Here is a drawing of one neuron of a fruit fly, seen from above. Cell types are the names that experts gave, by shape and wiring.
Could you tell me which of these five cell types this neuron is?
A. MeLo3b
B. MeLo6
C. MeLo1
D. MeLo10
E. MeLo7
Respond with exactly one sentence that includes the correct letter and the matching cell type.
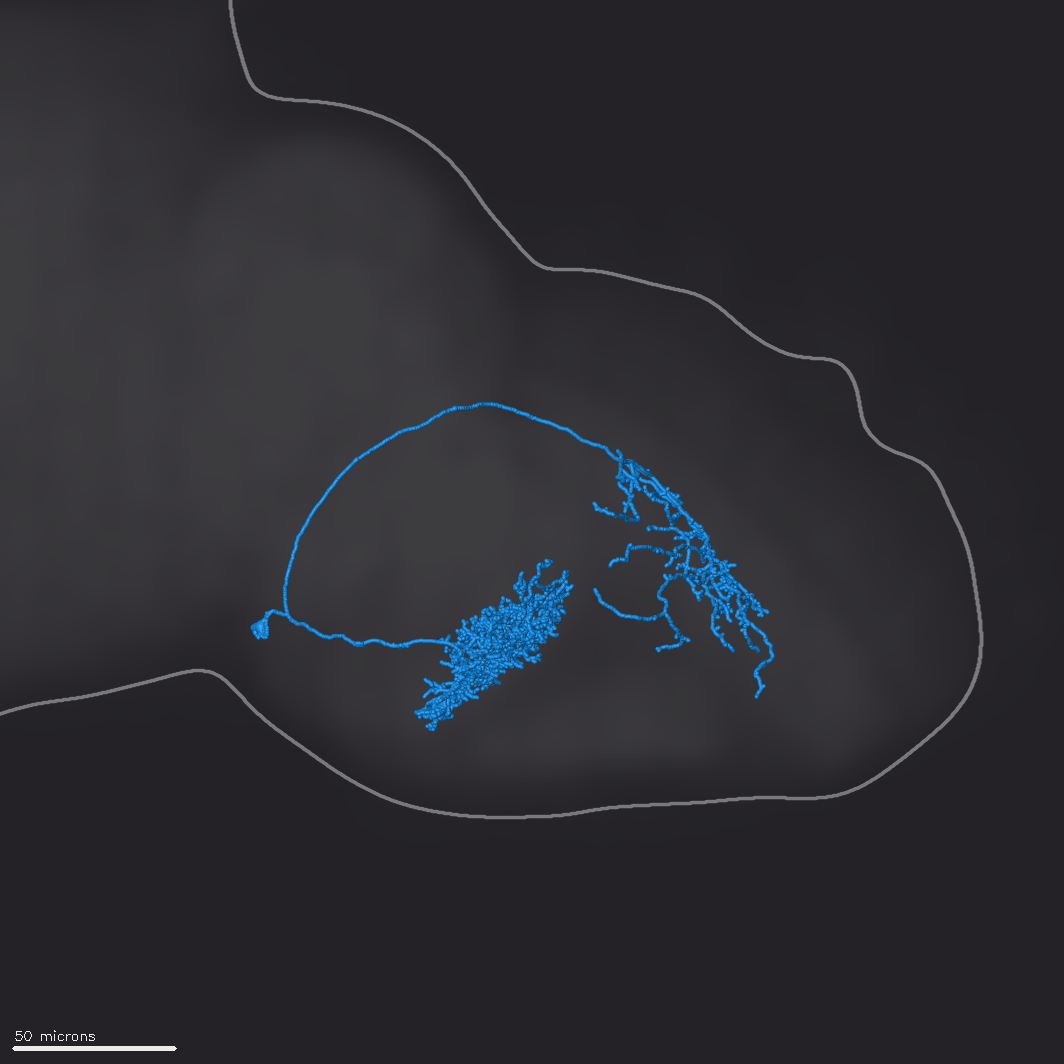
What option D names, MeLo10, is the cell type of the neuron.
